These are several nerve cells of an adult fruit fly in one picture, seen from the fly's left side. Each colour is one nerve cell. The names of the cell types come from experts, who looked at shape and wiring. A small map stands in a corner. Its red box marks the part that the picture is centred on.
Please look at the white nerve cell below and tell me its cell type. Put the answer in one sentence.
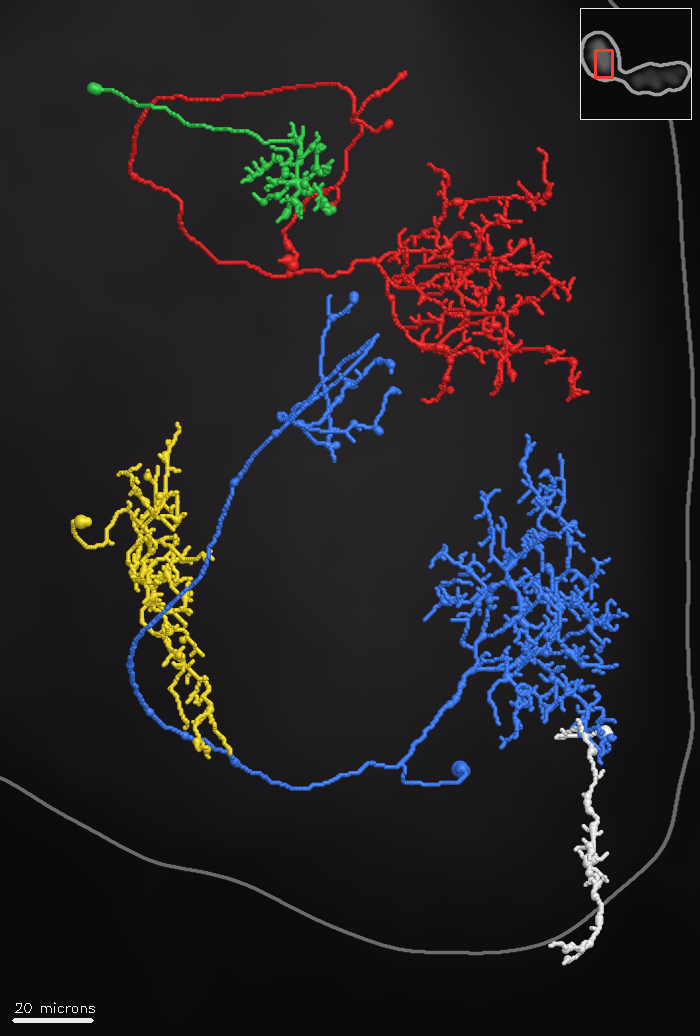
The cell type is Dm3c.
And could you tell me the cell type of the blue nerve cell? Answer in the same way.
The cell type is MeLo2.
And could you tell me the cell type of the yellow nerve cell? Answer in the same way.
The cell type is Dm16.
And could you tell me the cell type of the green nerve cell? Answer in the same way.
The cell type is Dm15.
